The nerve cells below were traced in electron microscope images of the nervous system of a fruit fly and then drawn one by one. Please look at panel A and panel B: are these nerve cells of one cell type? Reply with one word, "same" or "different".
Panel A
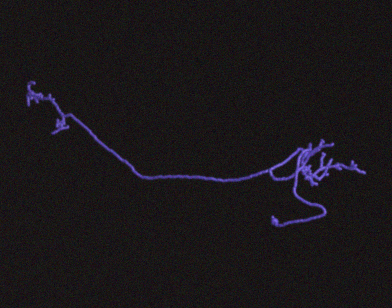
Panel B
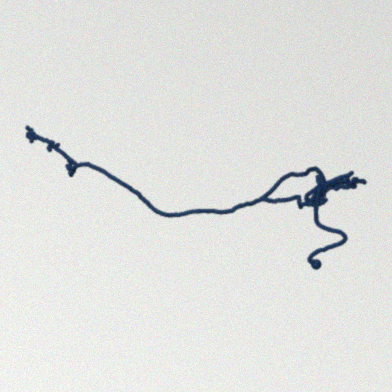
same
